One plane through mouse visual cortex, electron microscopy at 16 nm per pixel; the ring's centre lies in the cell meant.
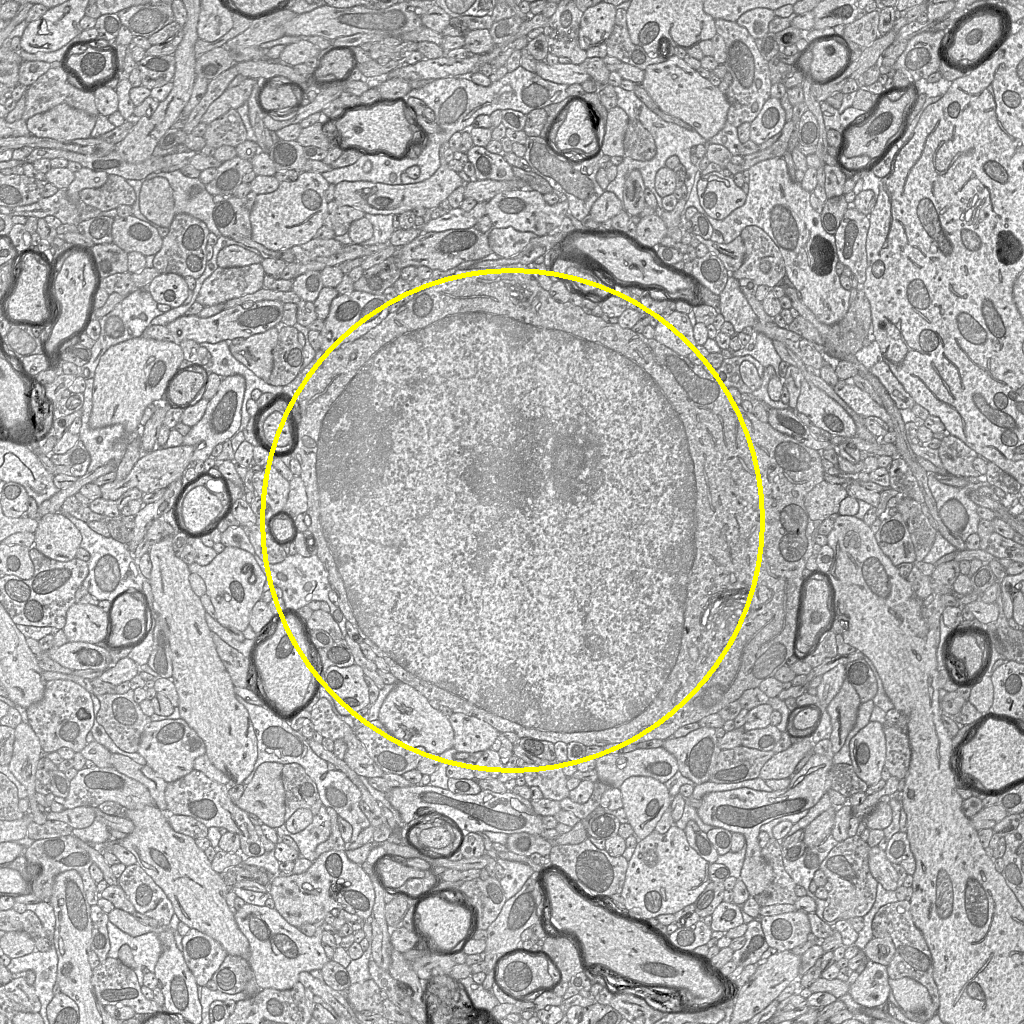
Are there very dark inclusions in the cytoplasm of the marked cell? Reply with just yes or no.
No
